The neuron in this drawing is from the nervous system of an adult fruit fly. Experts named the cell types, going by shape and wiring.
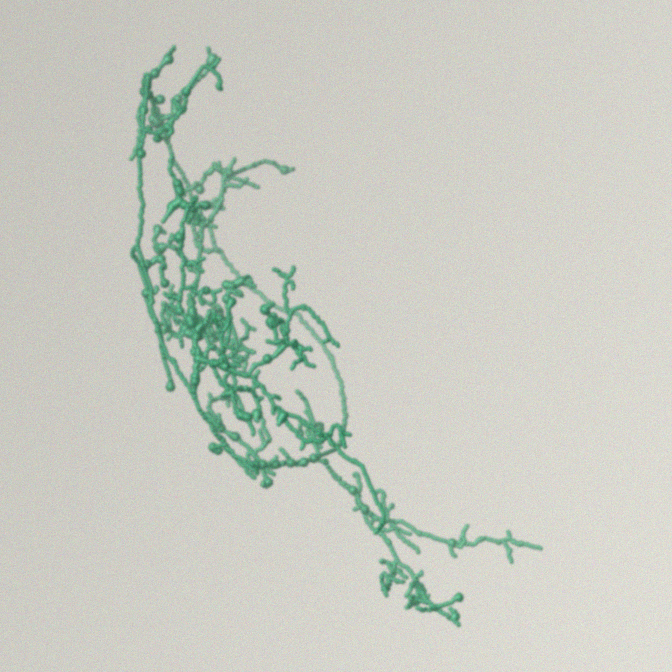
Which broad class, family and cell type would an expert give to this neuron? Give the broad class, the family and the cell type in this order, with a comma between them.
nerve-cord intrinsic neuron, hemilineage 08A, IN08A047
